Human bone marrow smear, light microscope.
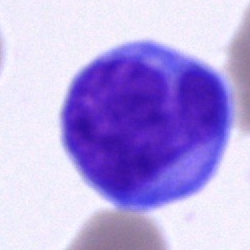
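Blast in a stained bone marrow smear. The nucleus occupies most of the cell and is crossed in its upper right part by a pale curved cleft. Its chromatin is purple, with uneven, blotchy darker patches. The cytoplasm stains blue.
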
